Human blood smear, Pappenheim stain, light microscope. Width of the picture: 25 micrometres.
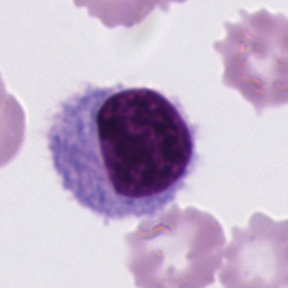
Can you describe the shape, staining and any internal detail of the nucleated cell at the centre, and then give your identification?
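Look at how the cytoplasm sits around the nucleus: a broad crescent on the left, only a thin rim on the right. Its texture is finely speckled, with small darker bluish-purple dots. You won't find a distinct nucleolus in the nucleus, and the cytoplasm has no clear vacuoles. This is a hairy cell.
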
